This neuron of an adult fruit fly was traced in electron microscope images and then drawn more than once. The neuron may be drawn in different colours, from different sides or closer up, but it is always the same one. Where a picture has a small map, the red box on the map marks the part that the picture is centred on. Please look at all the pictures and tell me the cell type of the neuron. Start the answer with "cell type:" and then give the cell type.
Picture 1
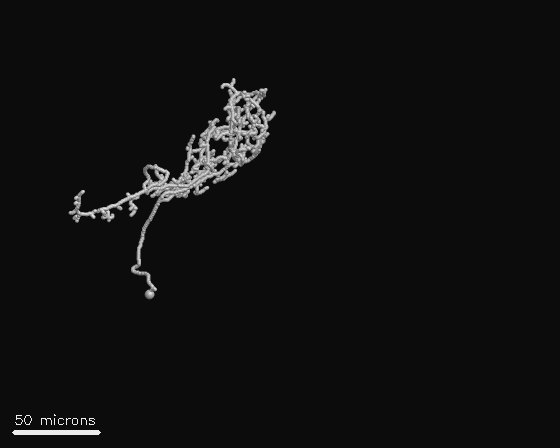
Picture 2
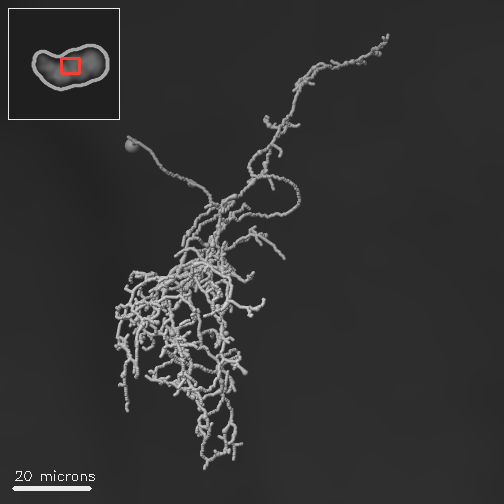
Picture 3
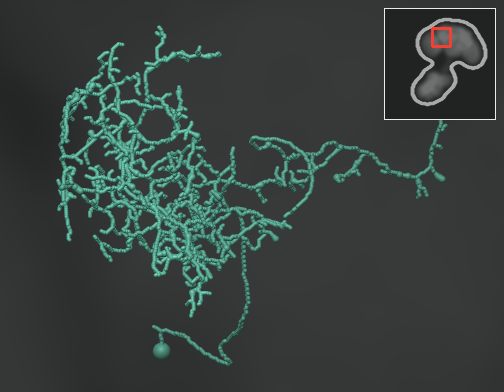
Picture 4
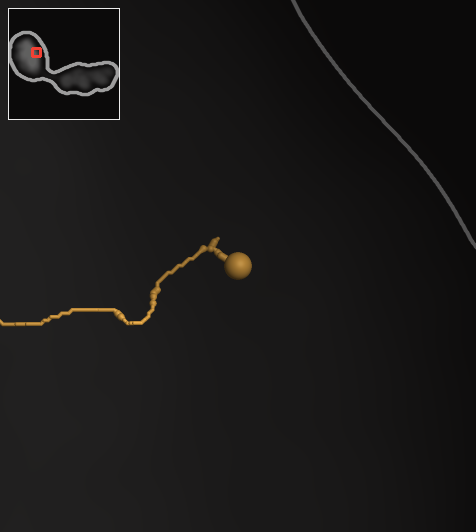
cell type: PVLP101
